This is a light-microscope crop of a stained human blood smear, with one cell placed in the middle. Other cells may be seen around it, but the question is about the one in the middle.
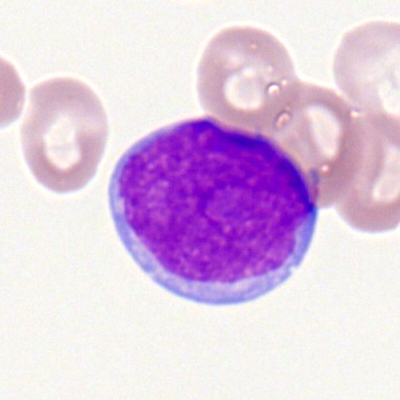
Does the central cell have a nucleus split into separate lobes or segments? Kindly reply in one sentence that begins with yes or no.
No, there is a single compact nucleus in this cell, round, oval or kidney-shaped.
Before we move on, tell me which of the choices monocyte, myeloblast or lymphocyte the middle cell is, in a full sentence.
The cell in the exact centre of the crop is a myeloblast.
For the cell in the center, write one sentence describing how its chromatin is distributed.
Heads up, the chromatin is fine with no coarse clumps in it.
